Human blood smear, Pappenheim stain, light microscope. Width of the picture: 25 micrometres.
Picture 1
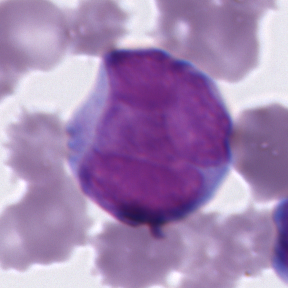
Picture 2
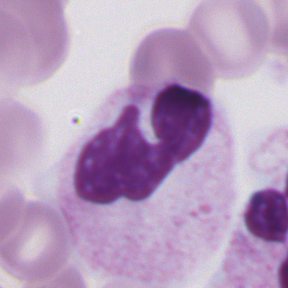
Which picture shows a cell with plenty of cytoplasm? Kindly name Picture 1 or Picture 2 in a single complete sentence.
For the cell in picture 2, the cytoplasm is broad.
